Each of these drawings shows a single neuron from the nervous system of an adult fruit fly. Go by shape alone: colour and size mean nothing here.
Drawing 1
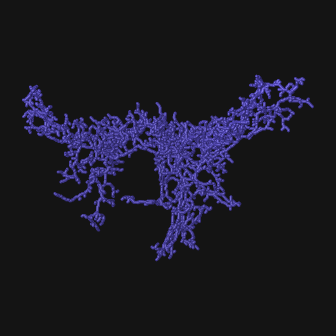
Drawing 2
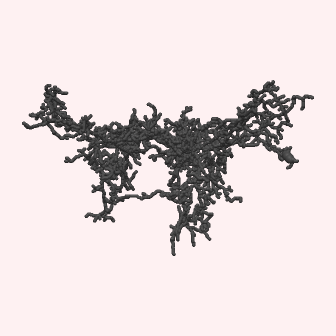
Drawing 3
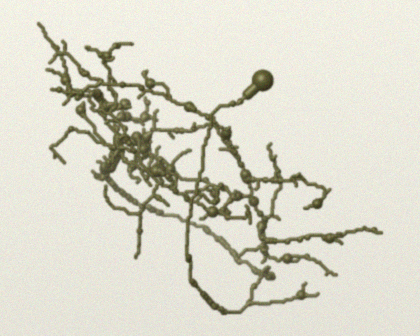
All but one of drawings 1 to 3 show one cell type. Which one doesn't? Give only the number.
3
